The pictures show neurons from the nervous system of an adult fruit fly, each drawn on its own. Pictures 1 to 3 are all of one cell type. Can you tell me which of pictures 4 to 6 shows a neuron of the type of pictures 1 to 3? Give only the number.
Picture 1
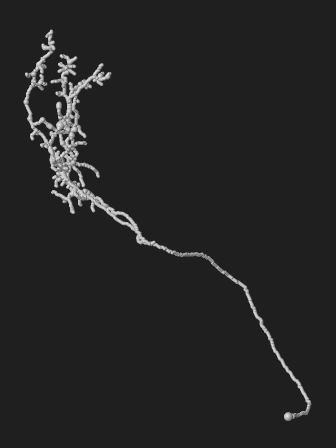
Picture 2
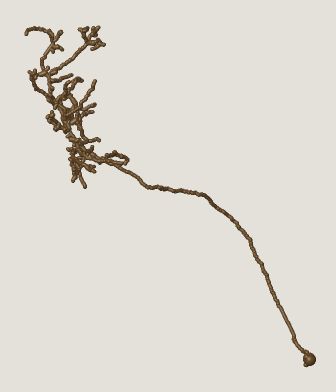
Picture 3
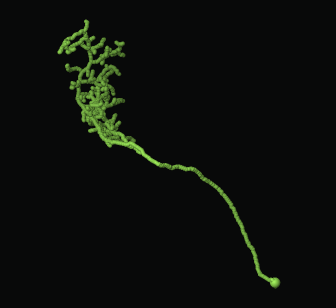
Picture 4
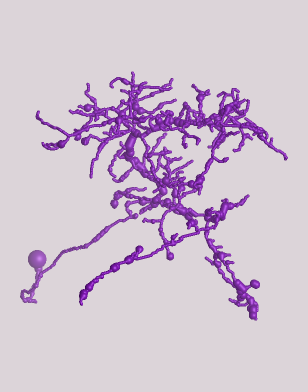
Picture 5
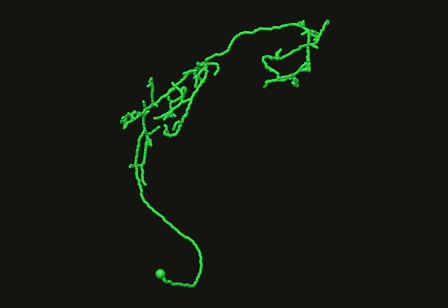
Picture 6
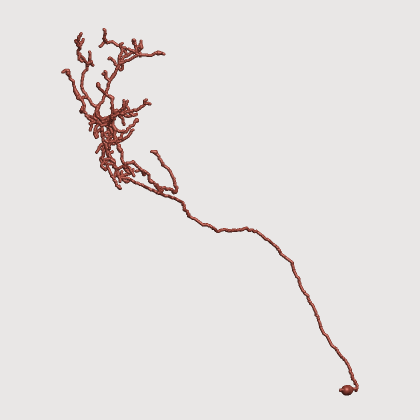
6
